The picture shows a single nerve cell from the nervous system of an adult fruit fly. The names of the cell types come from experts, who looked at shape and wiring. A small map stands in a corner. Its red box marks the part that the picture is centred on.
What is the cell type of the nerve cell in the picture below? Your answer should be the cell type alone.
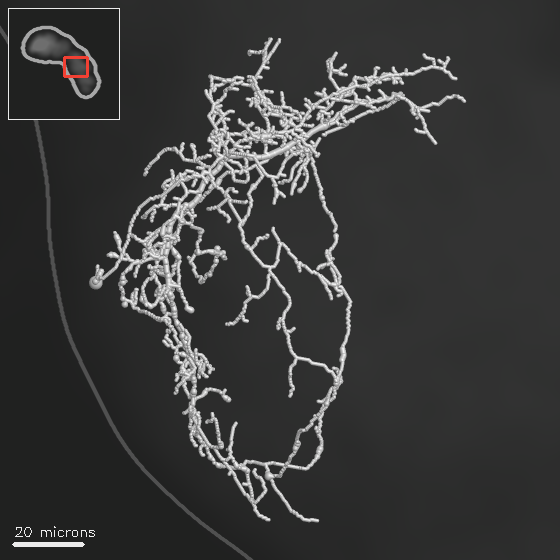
IN17A045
